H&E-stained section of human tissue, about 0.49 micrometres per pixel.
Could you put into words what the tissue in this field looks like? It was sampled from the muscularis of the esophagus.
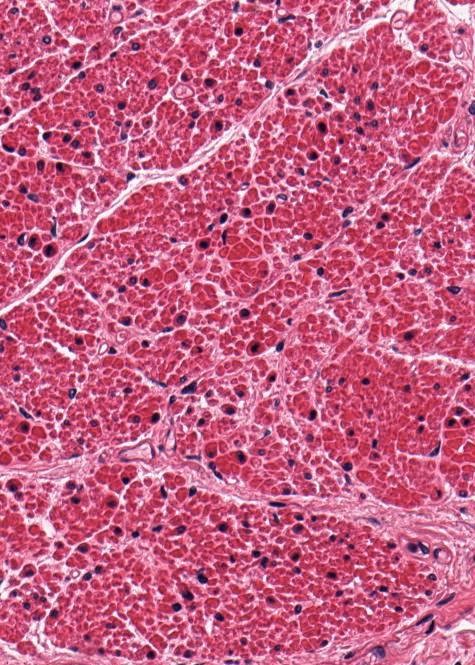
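So: muscle fibre bundles cut across fill the field as packed profiles, not long strands. Lower right, a broader pale pink fibrous connective tissue band with scattered elongated nuclei. I find no epithelium, glands or fat cells.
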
